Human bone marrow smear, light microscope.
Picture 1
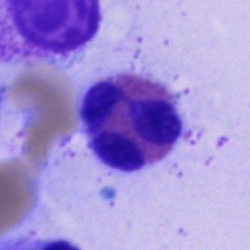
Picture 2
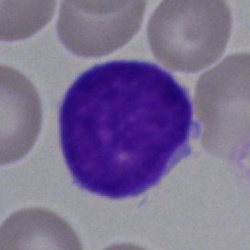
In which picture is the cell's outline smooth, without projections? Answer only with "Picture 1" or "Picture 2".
Picture 1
